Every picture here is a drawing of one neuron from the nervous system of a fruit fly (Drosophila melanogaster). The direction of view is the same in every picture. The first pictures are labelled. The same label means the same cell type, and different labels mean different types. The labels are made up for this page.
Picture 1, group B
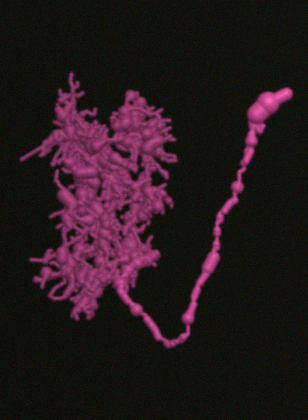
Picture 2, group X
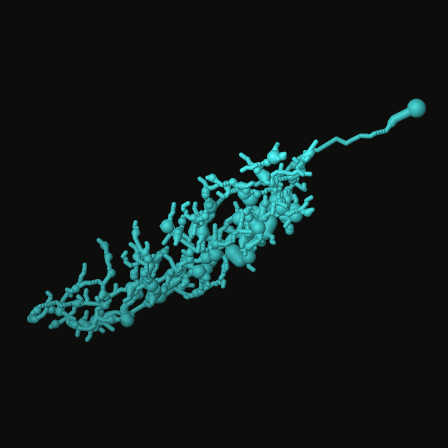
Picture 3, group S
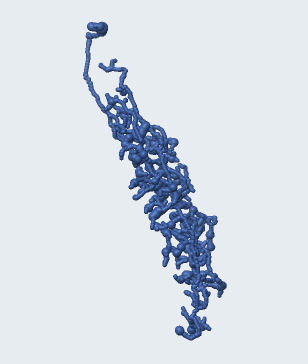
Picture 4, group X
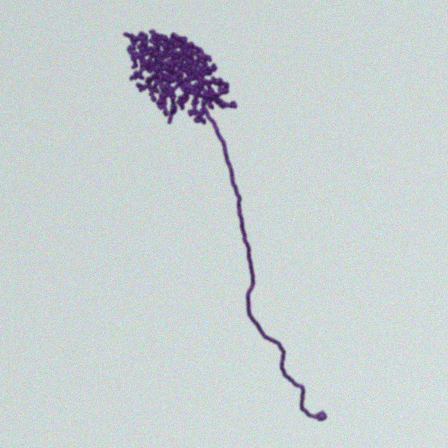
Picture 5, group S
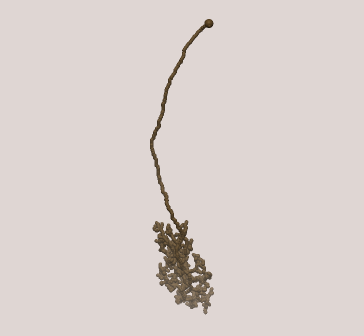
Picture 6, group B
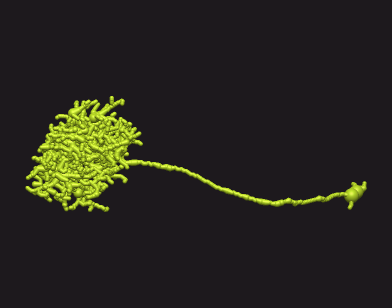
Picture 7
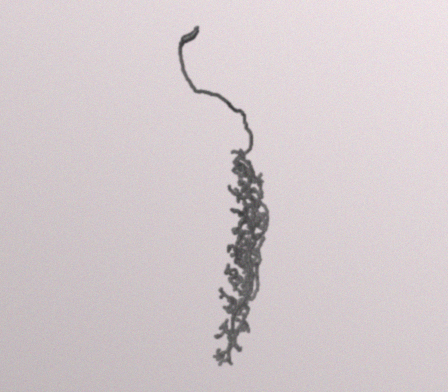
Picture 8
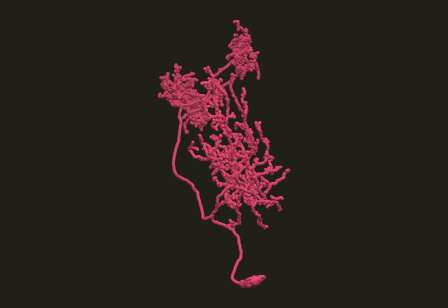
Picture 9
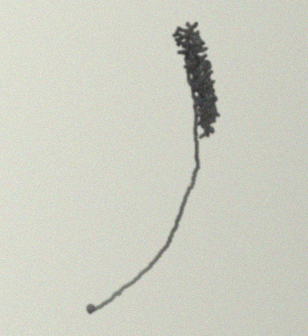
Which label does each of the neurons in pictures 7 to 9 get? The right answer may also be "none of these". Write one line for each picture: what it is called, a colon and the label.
7: group S
8: none of these
9: group X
